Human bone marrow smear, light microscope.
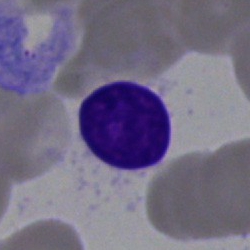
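Lymphocyte in a stained bone marrow smear. The outline is round and smooth. Cytoplasm is so scant that almost no rim is visible around the nucleus. The chromatin is dense and stains deep purple. No vacuoles are seen.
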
